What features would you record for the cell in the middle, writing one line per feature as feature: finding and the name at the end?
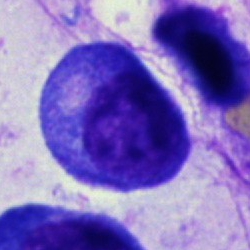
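Nucleus: sitting off-centre, toward the right, I see
Cytoplasm: a paler zone beside the nucleus at upper left, I note
Granules: none distinct that I can make out
Edge: smooth and rounded all round
Verdict: plasma cell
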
